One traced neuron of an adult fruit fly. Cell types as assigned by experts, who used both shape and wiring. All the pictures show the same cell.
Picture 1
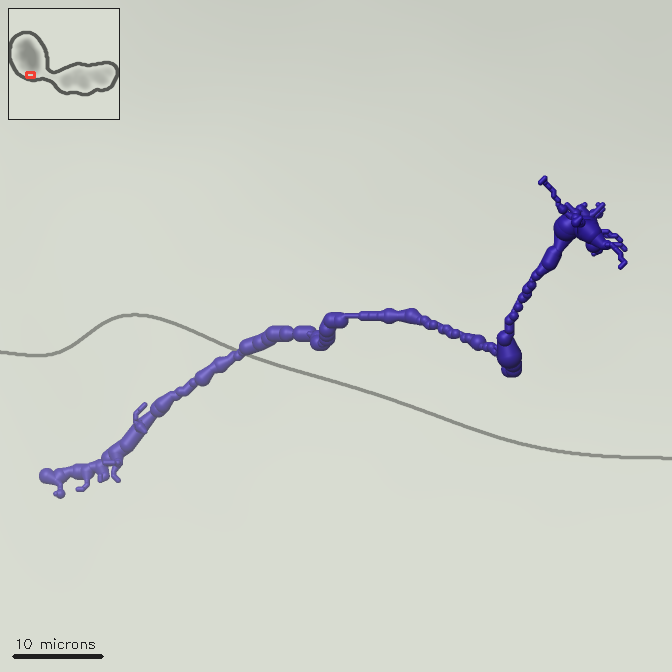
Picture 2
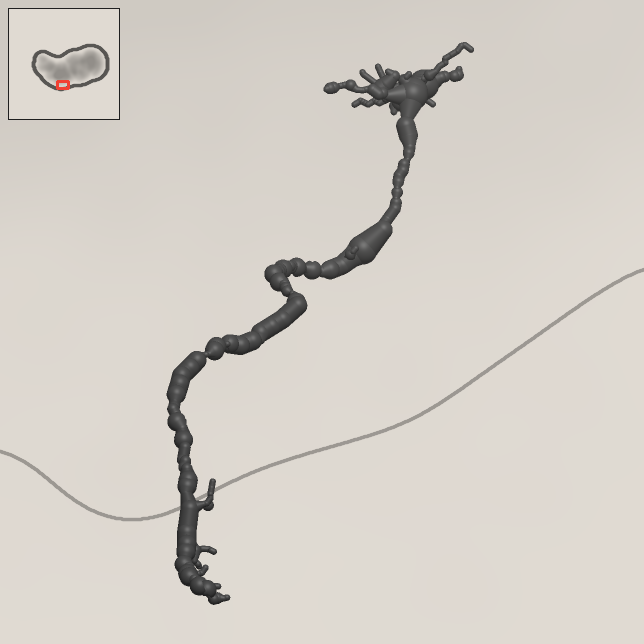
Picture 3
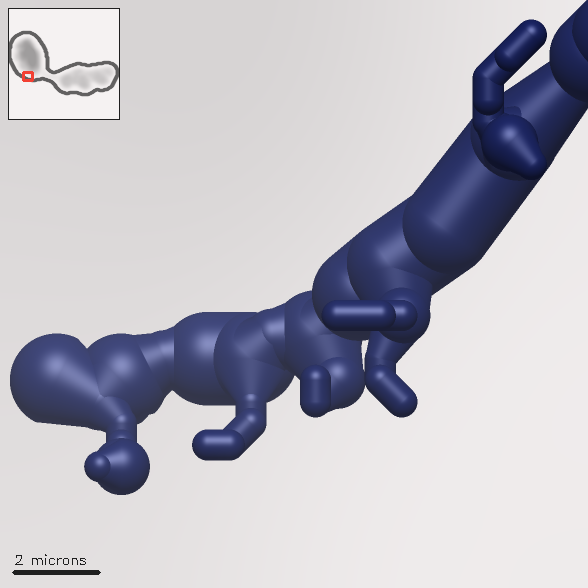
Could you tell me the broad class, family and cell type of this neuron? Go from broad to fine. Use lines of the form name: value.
broad class: optic-lobe intrinsic neuron
family: L
cell type: L3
